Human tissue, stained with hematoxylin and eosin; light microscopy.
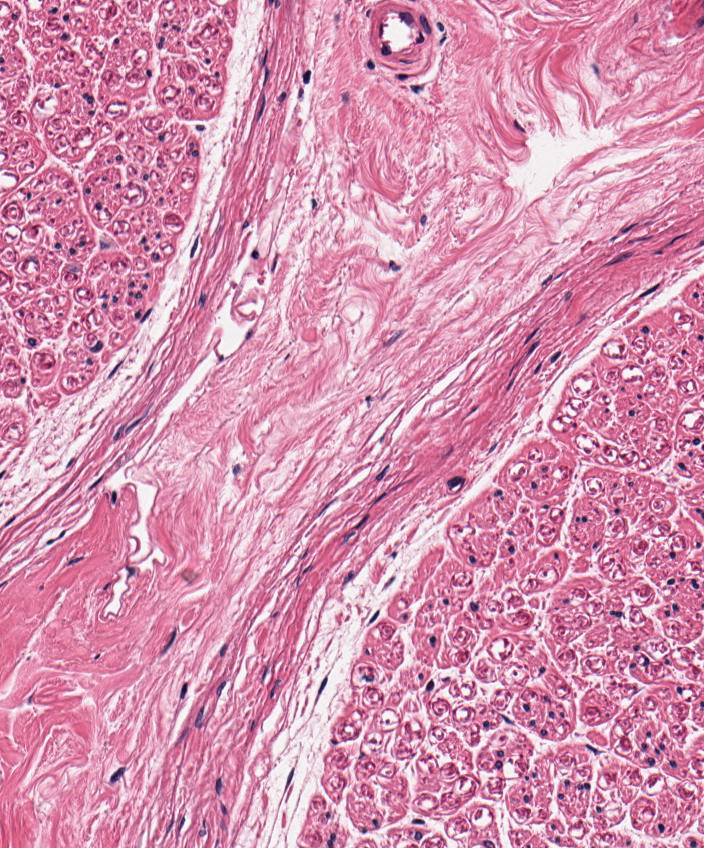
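Tibial nerve: two rounded clusters of closely packed small round profiles, upper left and lower right, with sparse small dark oval nuclei between the profiles. A broad band of dense wavy pink collagen runs diagonally between them, lower left to upper right.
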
